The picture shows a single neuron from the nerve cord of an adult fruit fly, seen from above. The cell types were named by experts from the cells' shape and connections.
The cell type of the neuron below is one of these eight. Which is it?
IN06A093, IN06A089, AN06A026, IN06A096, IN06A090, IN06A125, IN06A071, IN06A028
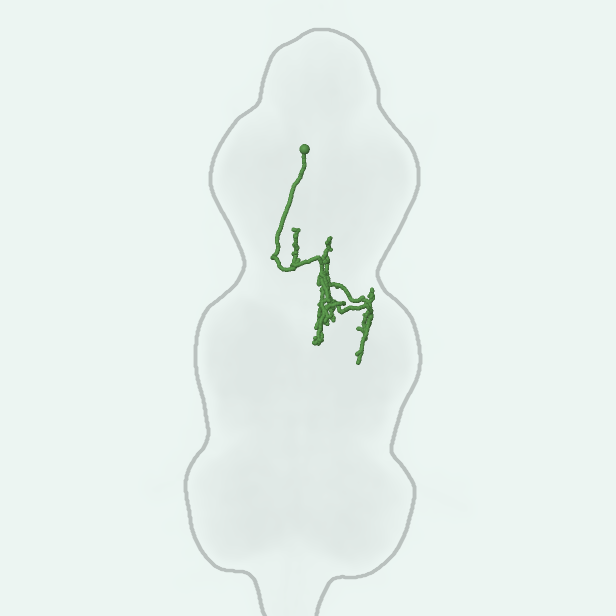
IN06A093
